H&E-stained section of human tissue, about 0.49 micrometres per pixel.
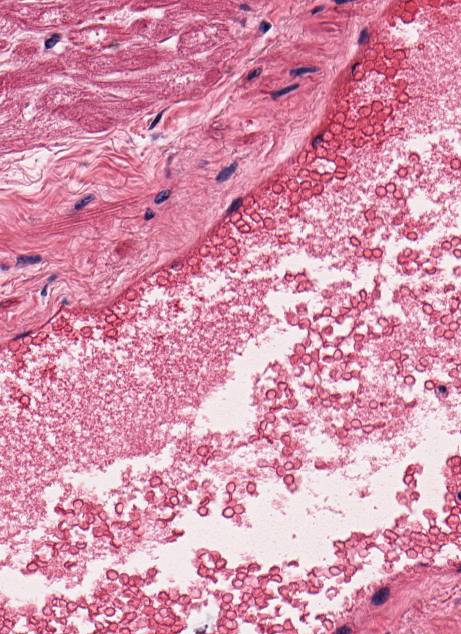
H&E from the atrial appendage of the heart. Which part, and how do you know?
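Blood in a vessel or clot. Red blood cells packed densely along the edge of a pink fibrous band in the upper left; that edge runs diagonally, upper right to lower left. Pale pink, finely granular material among the red cells, most extensive on the left below the band. Nucleated cells very scarce.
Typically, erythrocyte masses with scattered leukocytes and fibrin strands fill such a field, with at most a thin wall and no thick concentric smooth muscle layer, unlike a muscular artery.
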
